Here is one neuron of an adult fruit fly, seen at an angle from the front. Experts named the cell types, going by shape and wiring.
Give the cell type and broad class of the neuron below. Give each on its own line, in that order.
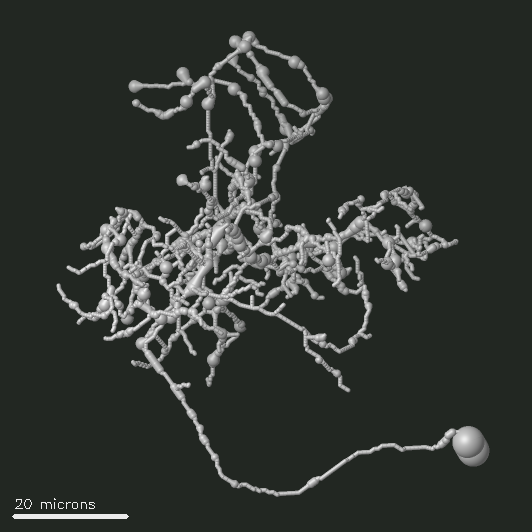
INXXX399
nerve-cord intrinsic neuron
